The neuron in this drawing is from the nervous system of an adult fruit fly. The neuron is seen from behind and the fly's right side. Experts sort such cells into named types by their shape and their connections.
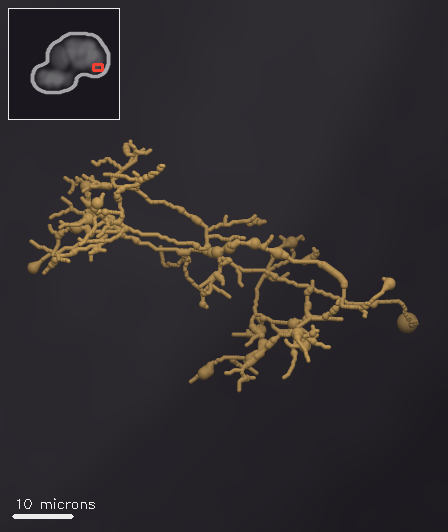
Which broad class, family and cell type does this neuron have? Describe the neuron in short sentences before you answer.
The cell body is on the right of the picture. From left to right in the picture it spans about 70 microns. The picture shows dozens of branch ends. Its broad class is optic-lobe intrinsic neuron. Its family is Mi. It is of cell type Mi14.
